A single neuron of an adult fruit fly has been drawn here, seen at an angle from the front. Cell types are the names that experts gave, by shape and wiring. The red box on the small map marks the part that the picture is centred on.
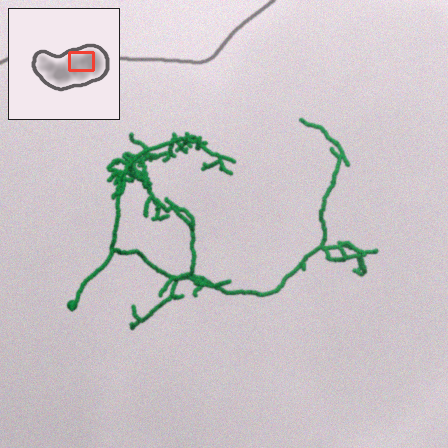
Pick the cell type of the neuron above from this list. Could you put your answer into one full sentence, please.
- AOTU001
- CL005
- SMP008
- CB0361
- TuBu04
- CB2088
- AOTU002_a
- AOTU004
The neuron belongs to cell type SMP008.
